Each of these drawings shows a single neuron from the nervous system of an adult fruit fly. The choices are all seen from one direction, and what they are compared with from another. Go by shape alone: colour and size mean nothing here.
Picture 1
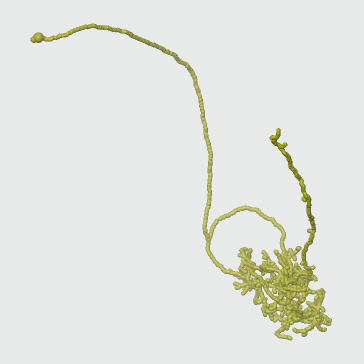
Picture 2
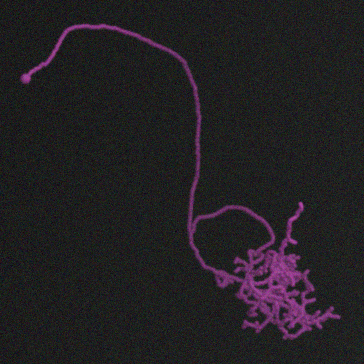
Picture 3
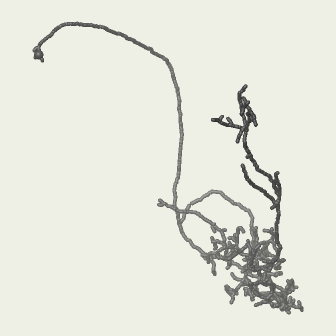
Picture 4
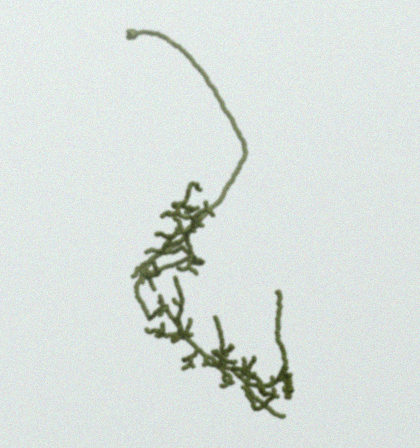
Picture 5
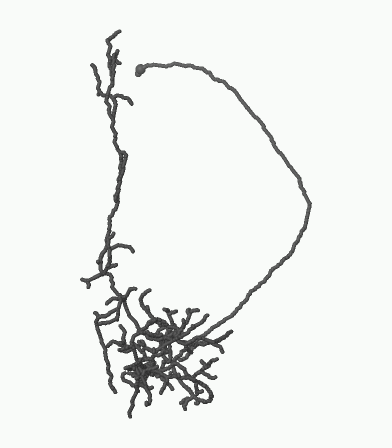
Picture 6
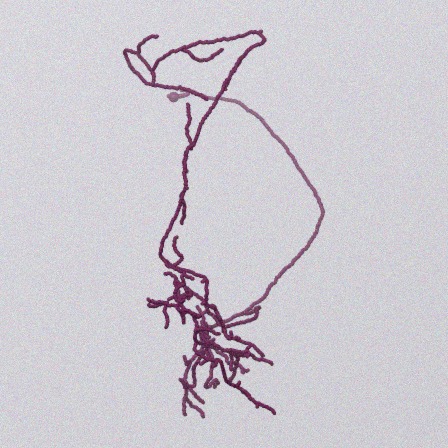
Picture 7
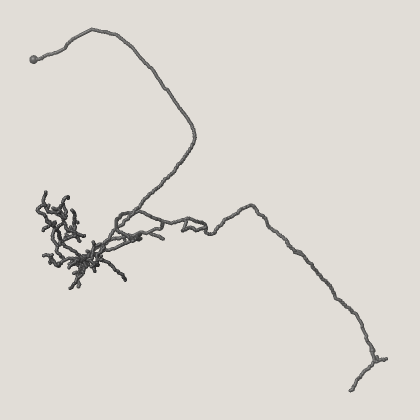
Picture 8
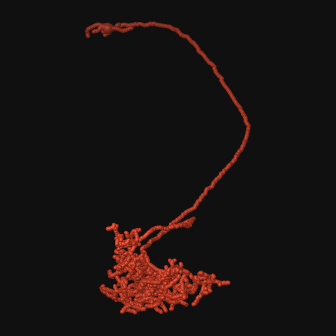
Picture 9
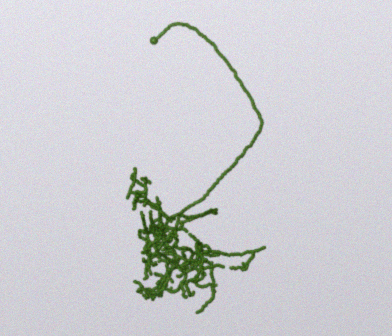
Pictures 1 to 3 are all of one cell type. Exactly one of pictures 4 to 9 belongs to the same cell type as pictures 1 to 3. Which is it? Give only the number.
5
